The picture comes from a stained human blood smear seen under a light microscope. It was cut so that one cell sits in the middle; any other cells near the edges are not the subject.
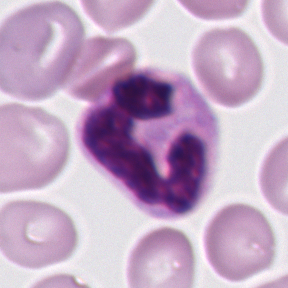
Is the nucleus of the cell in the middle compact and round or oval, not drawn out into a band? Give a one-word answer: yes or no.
No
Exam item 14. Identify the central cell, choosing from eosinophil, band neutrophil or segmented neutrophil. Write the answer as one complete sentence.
For this crop, the central cell is a segmented neutrophil.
